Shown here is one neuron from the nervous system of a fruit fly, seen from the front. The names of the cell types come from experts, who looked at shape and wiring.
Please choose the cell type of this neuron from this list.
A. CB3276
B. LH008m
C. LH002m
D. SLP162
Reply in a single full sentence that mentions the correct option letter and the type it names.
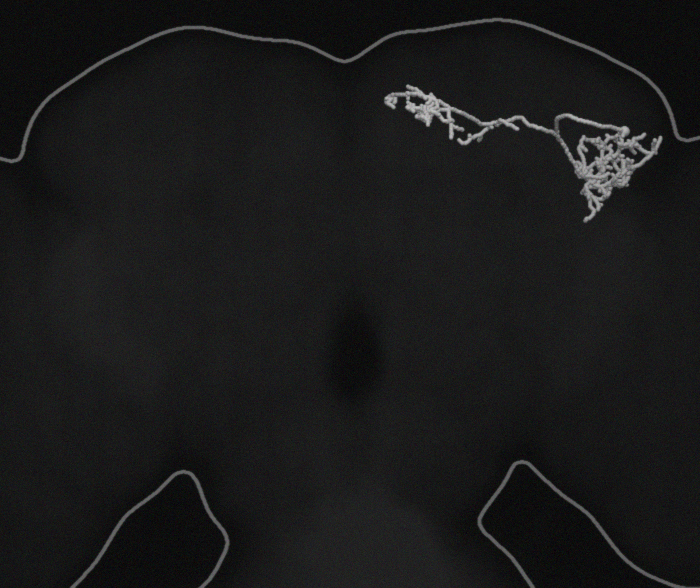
Option C, which reads LH002m, is the cell type of the neuron.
